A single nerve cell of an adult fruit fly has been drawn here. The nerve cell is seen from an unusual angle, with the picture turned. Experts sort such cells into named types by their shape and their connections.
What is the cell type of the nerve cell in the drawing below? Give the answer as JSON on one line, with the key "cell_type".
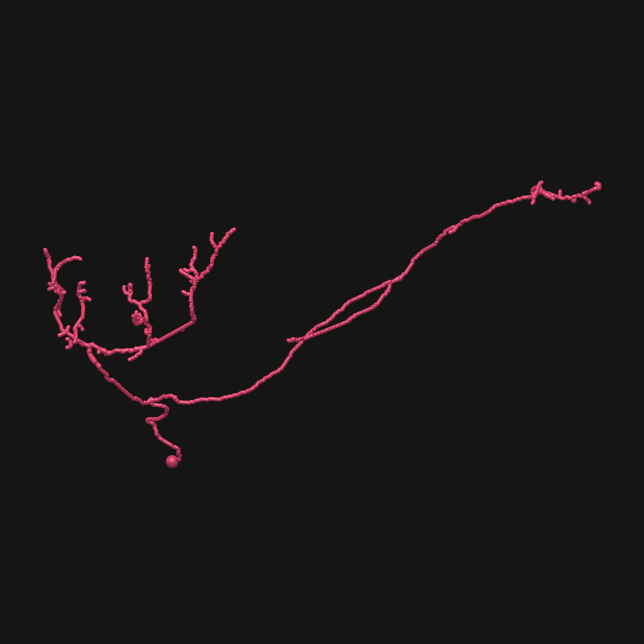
{"cell_type": "MeVP5"}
